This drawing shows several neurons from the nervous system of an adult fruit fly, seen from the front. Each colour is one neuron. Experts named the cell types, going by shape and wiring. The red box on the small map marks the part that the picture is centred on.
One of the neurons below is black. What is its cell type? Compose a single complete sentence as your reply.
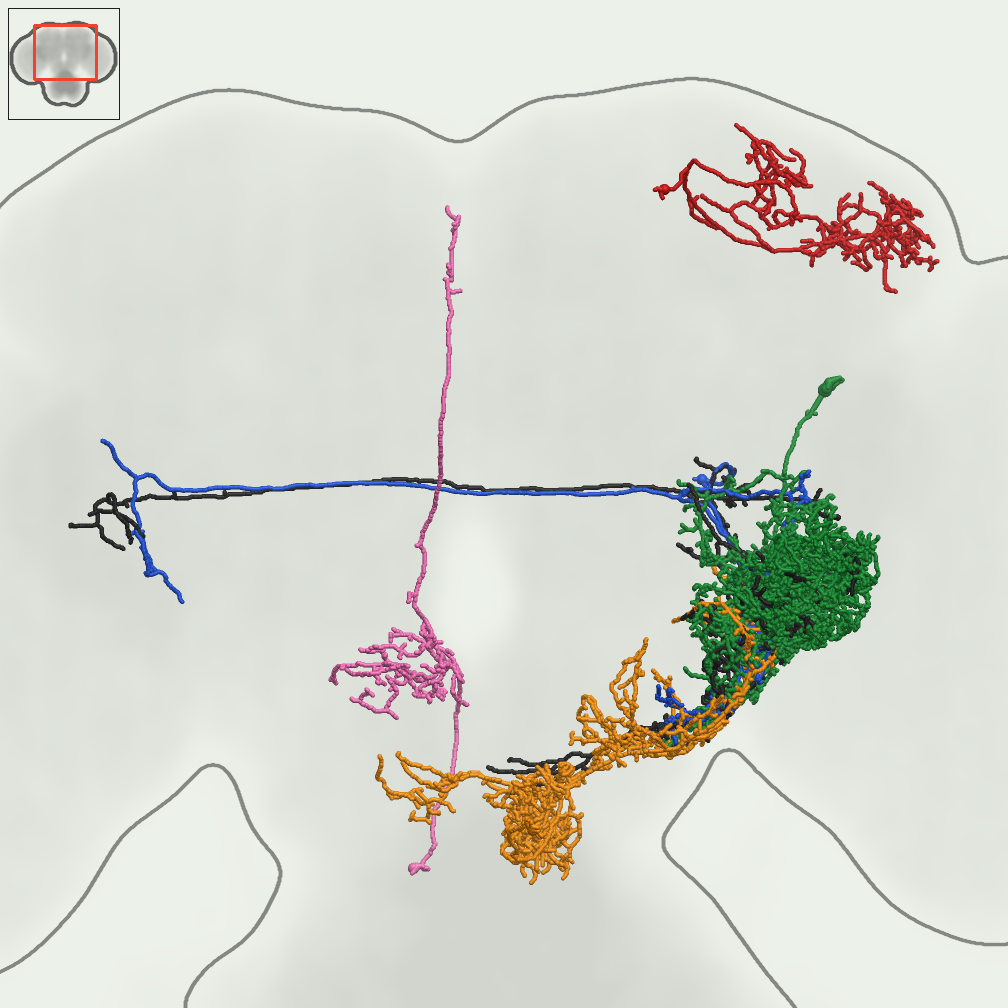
Under the cell type WED117 falls this neuron.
